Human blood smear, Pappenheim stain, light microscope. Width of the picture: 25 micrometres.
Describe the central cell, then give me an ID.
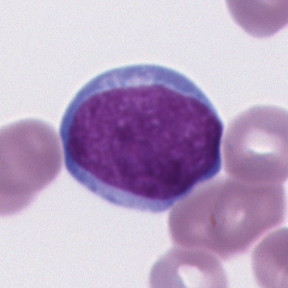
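Look first at the overall size: this cell is about 14 micrometres across. Its nucleus is oval, about 14 by 10 micrometres, and takes up about 70% of the cell's area. Trace the nuclear outline and you'll find it smooth, with no notch or fold anywhere. Now look inside the nucleus: the chromatin is finely stippled across the whole of it. The cytoplasm is blue and forms only a narrow rim, widest above the nucleus. This cell is a myeloblast.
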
